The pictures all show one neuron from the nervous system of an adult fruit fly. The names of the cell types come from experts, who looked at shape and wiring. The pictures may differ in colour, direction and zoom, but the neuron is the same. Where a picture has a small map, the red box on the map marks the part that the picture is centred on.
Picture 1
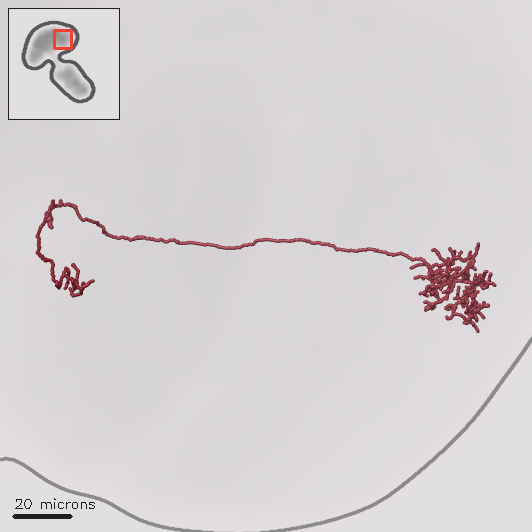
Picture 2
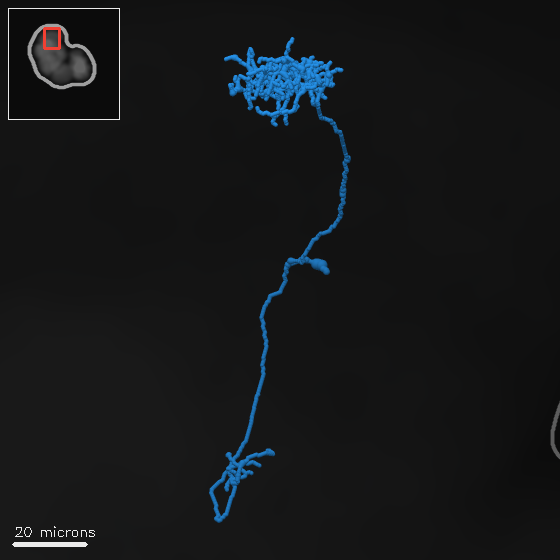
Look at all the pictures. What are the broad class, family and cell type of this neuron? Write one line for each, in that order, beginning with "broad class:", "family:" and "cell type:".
broad class: optic-lobe intrinsic neuron
family: MeLo
cell type: MeLo7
